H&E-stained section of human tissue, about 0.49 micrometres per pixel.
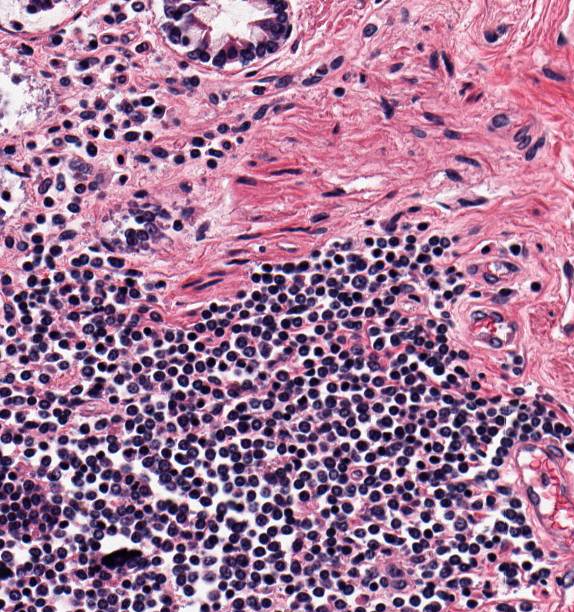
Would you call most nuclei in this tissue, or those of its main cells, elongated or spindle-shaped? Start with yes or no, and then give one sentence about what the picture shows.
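No. The crowded cells are small round lymphocytes with dark nuclei and scant cytoplasm.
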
